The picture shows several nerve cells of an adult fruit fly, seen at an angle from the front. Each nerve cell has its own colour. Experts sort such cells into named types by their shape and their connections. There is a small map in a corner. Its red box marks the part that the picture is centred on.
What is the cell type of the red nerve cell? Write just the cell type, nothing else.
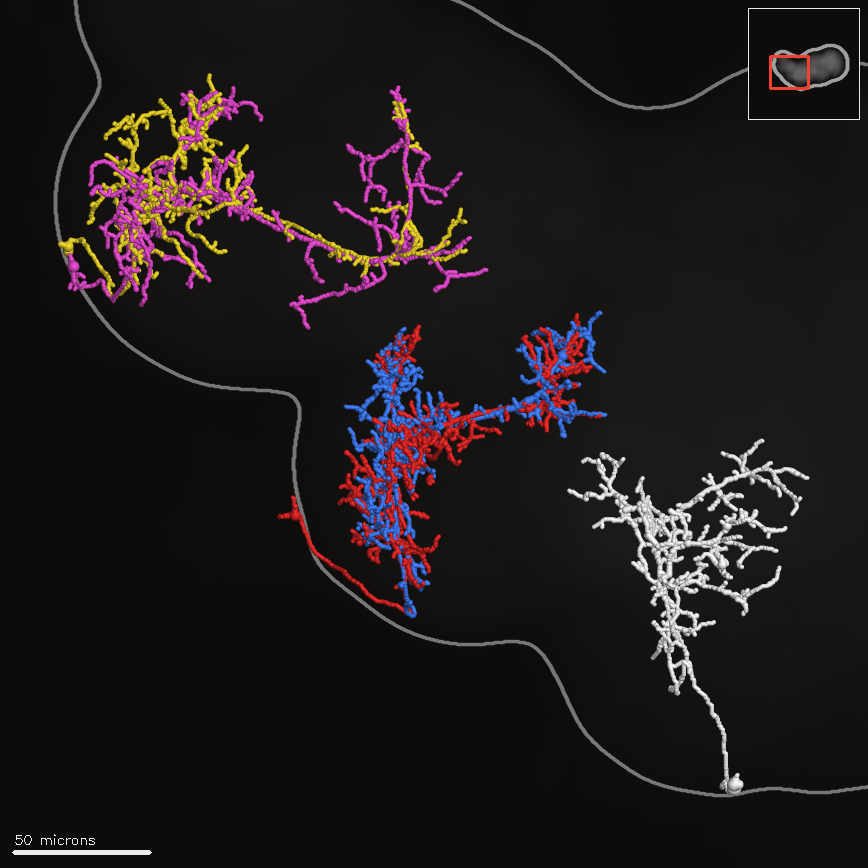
IN13A018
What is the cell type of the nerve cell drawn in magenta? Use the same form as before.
IN13A026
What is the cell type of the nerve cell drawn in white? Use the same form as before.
IN13A042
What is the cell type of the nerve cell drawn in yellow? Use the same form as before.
IN13A074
